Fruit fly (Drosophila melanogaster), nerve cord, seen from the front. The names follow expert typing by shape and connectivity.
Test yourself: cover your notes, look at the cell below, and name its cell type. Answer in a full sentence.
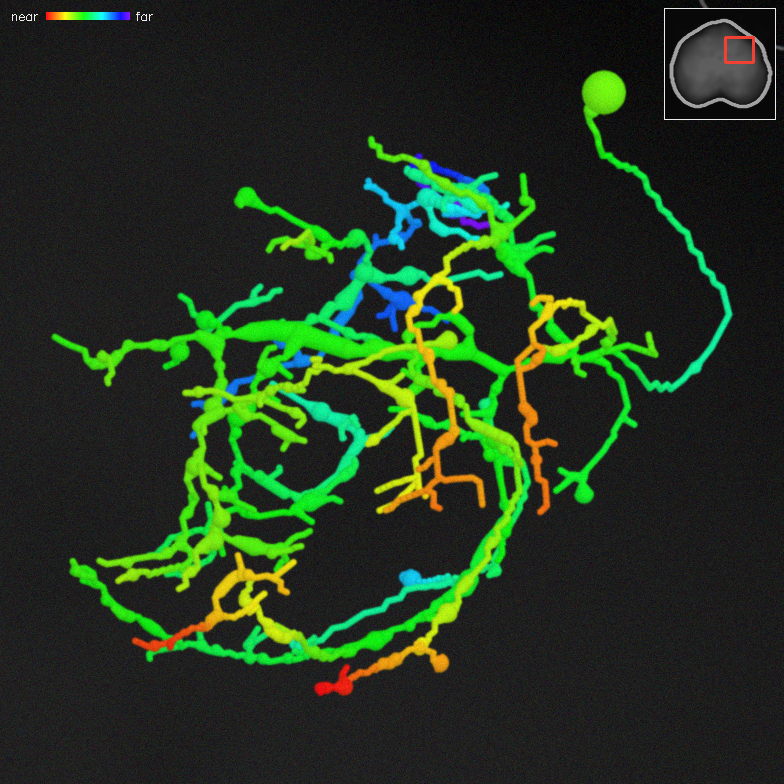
The cell type is IN11B018.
